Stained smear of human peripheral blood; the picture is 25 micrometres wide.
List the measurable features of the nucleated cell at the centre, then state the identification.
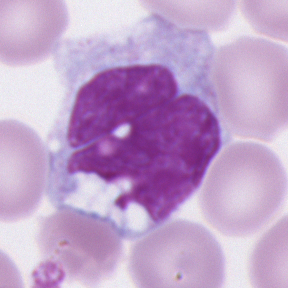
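Nucleus: about 14 micrometres across, folded, with a thin cleft entering from its left side. Chromatin purple and finely stranded; no coarse dark clumps. Outline irregular and angular rather than round. Below the nucleus, several clear vacuoles in the cytoplasm. Name: monocyte.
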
